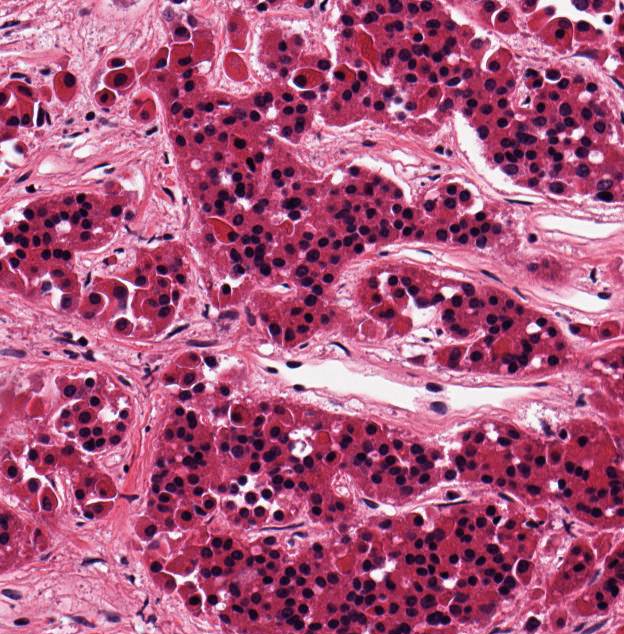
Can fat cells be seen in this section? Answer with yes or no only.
No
